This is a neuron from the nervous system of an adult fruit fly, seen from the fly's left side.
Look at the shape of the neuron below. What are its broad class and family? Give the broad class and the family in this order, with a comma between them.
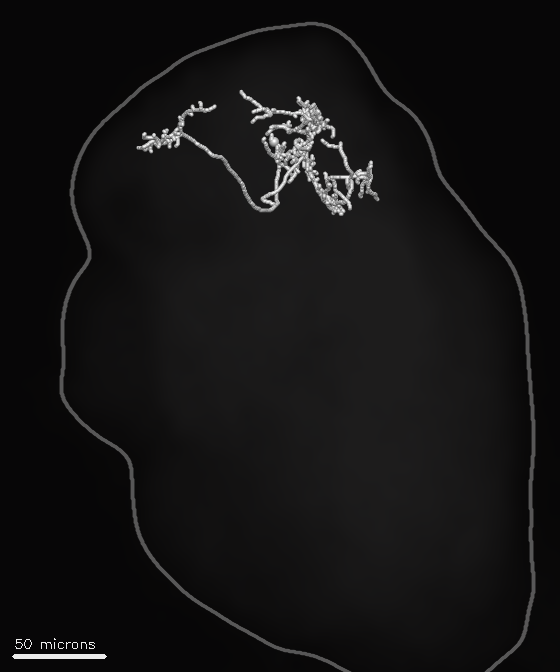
central-brain intrinsic neuron, hemilineage LHl2_dorsal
